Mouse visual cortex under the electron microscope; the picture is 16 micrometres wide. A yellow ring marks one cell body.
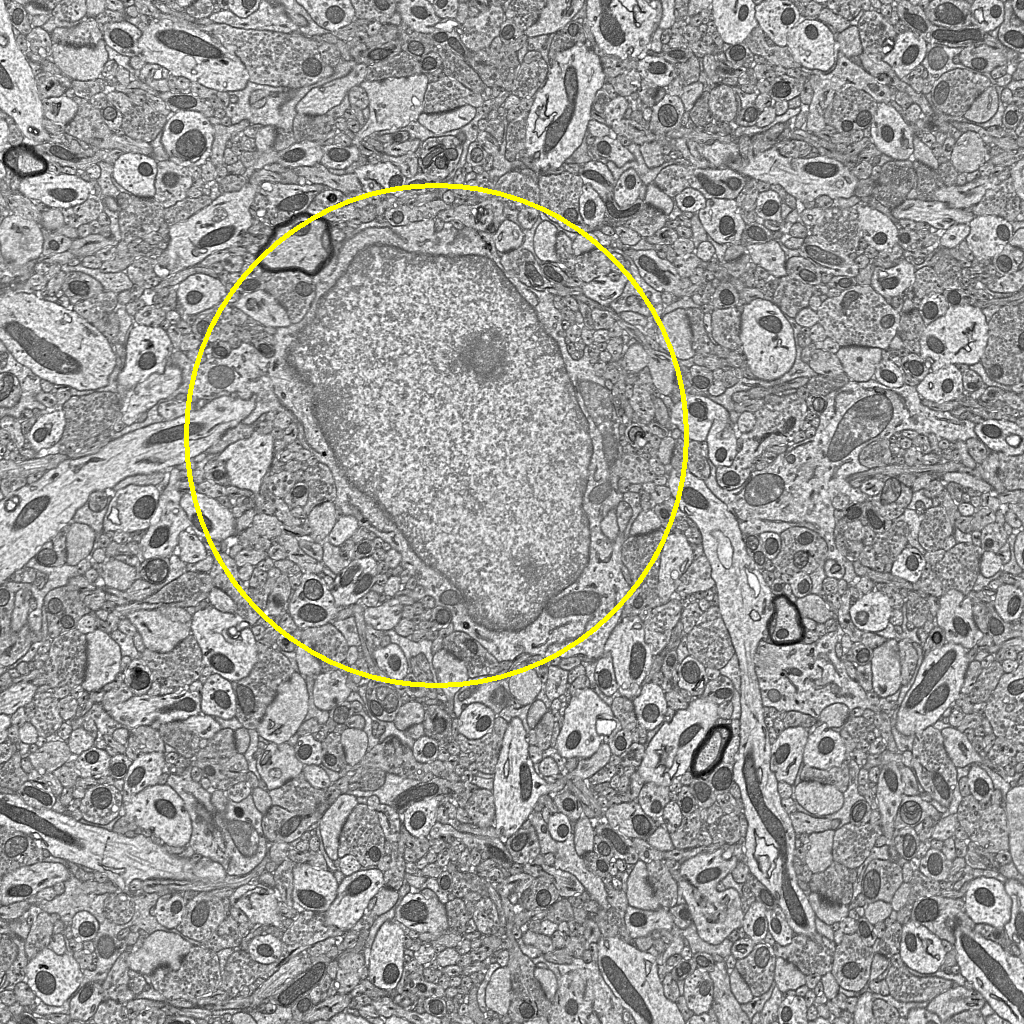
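Astrocyte, the ringed cell. Look first at the nucleus: it is elongated, running diagonally from upper left to lower right, and its whole outline sits inside the ring. Its chromatin is fine and evenly spread, with no large dark clumps. Then find the one nucleolus, in the upper right part of the nucleus.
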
